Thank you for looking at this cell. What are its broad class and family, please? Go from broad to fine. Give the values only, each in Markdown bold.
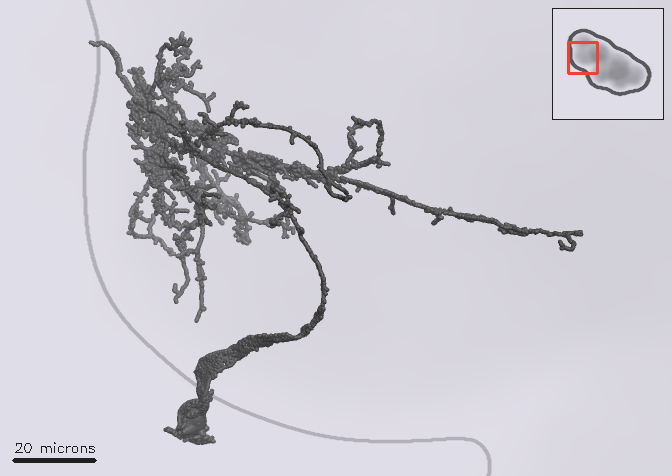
**motor neuron of the nerve cord**, **MNhl**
